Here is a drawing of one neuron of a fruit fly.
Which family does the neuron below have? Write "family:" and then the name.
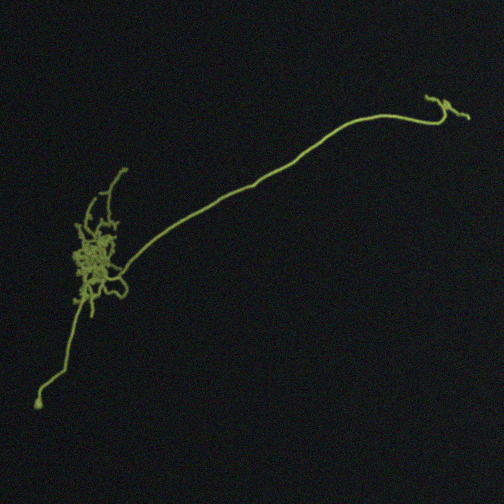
family: hemilineage VLPl&d1_lateral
